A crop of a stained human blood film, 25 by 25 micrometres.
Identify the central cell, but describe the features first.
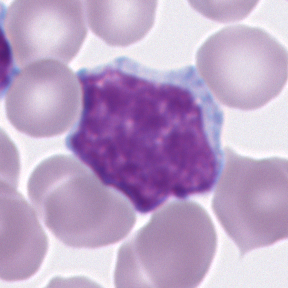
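Outline angular: short straight edges meeting at corners. Nucleus a single mass, not divided into lobes. Chromatin mottled, darker purple patches with small paler spots. Cytoplasm pale blue. Typical lymphocyte.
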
